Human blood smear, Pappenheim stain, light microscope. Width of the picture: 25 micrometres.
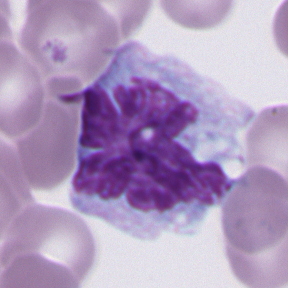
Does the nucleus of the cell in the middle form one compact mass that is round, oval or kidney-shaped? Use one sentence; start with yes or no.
No, its nucleus is not one compact mass but is split into lobes.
